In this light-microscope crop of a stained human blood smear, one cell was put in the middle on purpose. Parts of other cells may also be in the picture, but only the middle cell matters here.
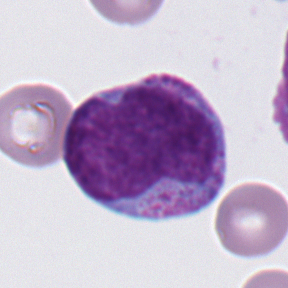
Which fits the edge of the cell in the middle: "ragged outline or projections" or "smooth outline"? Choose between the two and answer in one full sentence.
In outline, this cell is smooth rather than rough.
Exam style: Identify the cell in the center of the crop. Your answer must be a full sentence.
The cell found in the middle of this crop is an atypical promyelocyte.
